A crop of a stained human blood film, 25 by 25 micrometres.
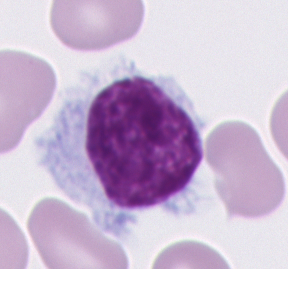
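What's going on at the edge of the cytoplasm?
Fine, hair-like projections fringe it all around the cell.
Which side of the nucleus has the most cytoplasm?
The left, where the pale greyish-blue cytoplasm is widest.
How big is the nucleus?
About 11 micrometres across, and its chromatin is dense and mottled with small lighter patches.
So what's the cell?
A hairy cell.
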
